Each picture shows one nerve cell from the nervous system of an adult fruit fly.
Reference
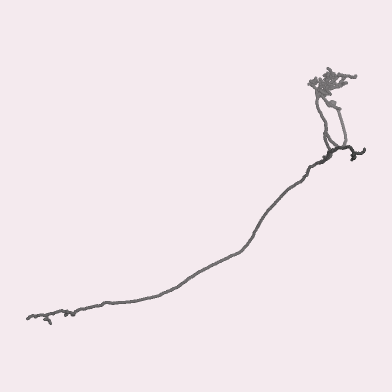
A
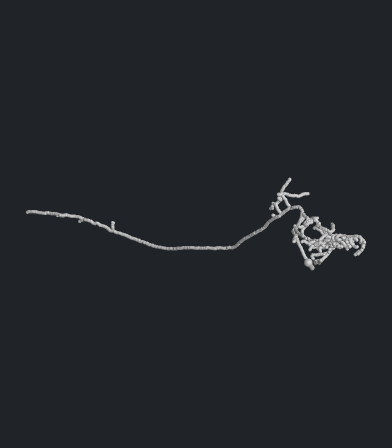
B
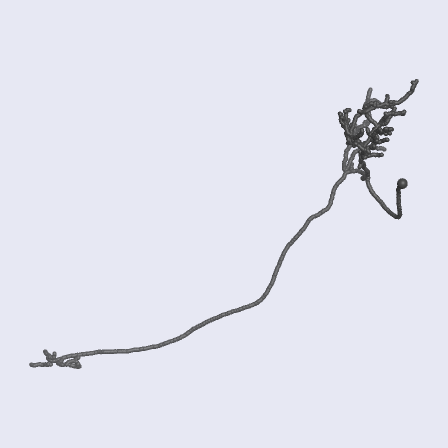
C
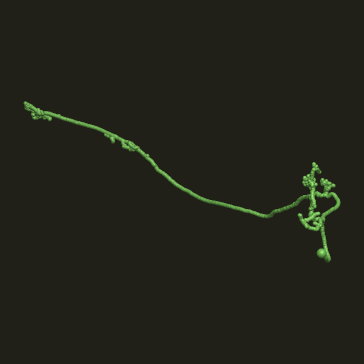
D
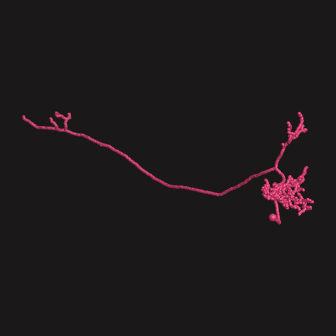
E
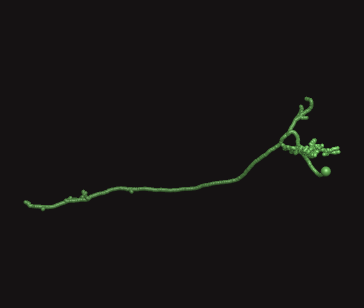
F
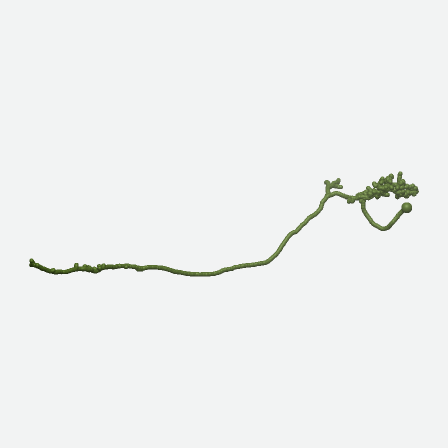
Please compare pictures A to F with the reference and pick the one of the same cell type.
B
